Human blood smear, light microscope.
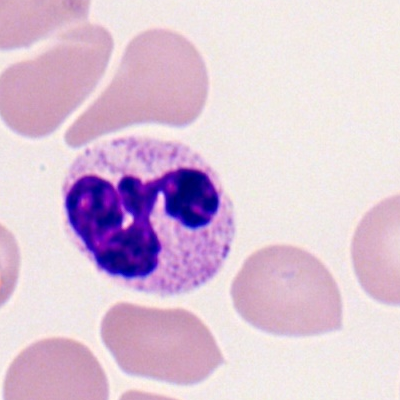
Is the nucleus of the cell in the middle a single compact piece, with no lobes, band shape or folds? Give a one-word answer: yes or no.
No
